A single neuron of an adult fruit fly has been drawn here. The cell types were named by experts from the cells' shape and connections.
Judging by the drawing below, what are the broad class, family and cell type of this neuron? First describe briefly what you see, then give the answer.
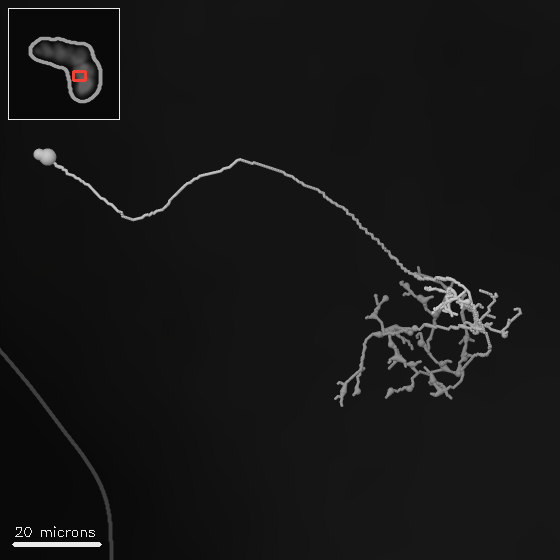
The cell body is at the upper left of the picture. From left to right in the picture it spans about 110 microns. The picture shows dozens of branch ends. It is a central-brain intrinsic neuron. Its family is called class CX. Its cell type is vDeltaH.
